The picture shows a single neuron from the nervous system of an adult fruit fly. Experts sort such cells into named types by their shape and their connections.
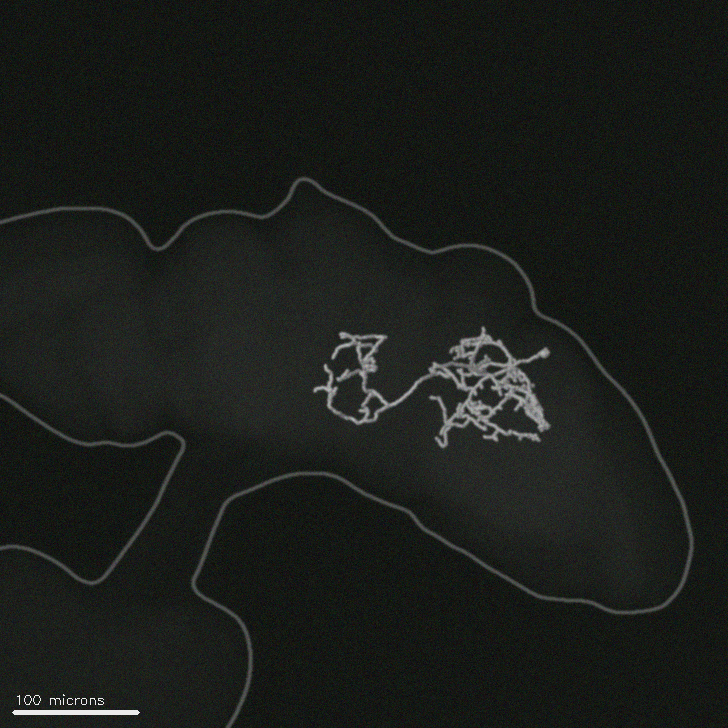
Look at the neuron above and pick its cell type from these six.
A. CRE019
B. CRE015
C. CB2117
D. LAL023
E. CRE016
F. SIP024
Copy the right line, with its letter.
F. SIP024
